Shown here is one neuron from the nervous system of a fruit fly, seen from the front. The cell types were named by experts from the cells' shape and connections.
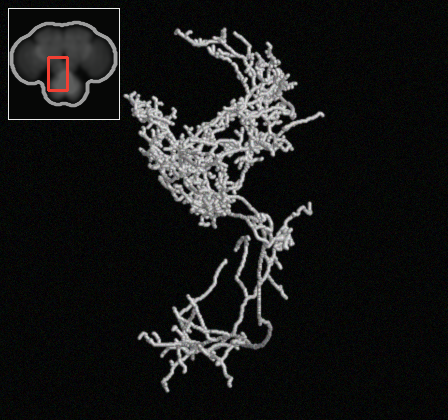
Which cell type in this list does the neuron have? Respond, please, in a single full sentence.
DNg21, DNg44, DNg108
A cell of type DNg44 is what this neuron is.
